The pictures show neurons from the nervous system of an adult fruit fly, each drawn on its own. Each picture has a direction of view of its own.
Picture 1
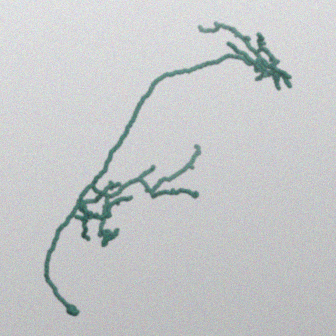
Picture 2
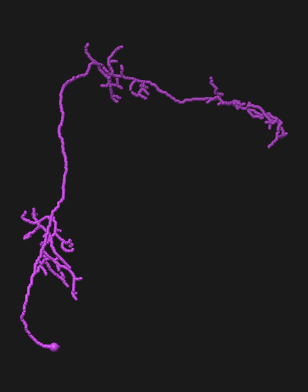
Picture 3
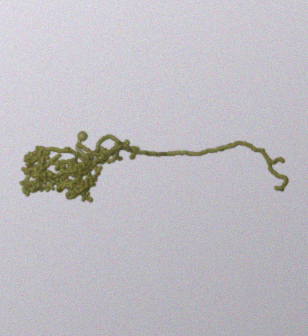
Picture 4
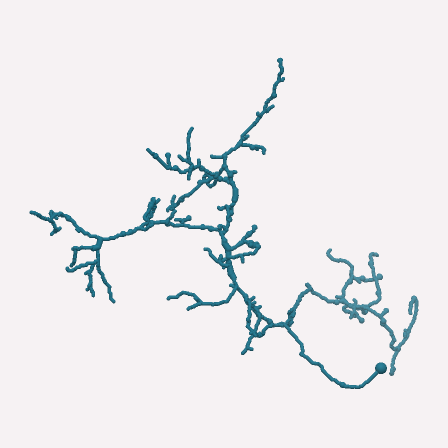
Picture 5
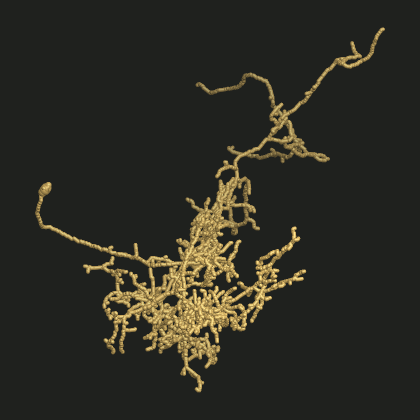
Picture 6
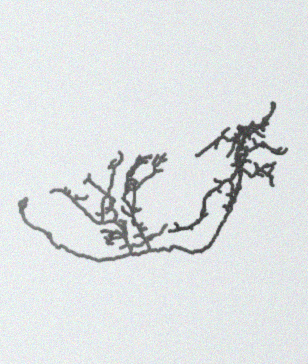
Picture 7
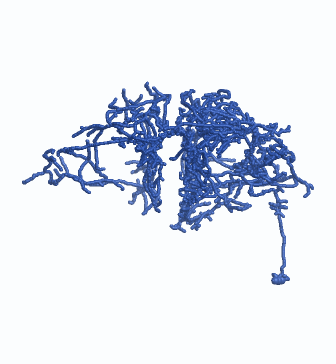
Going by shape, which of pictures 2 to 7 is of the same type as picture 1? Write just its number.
2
